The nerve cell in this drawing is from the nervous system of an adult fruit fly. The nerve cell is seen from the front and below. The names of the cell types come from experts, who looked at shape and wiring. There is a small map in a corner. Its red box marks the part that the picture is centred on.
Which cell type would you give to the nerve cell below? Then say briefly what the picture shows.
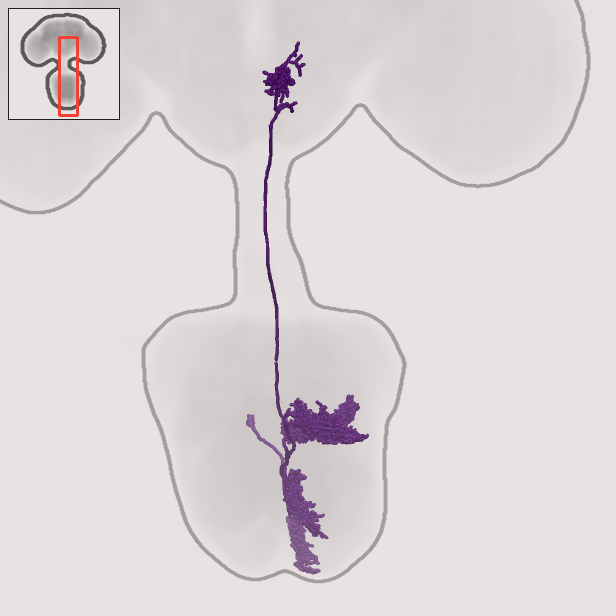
The cell type is AN13B002. It is an ascending neuron. Dozens of branch ends can be seen. In this view it is more than twice as tall as it is wide.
